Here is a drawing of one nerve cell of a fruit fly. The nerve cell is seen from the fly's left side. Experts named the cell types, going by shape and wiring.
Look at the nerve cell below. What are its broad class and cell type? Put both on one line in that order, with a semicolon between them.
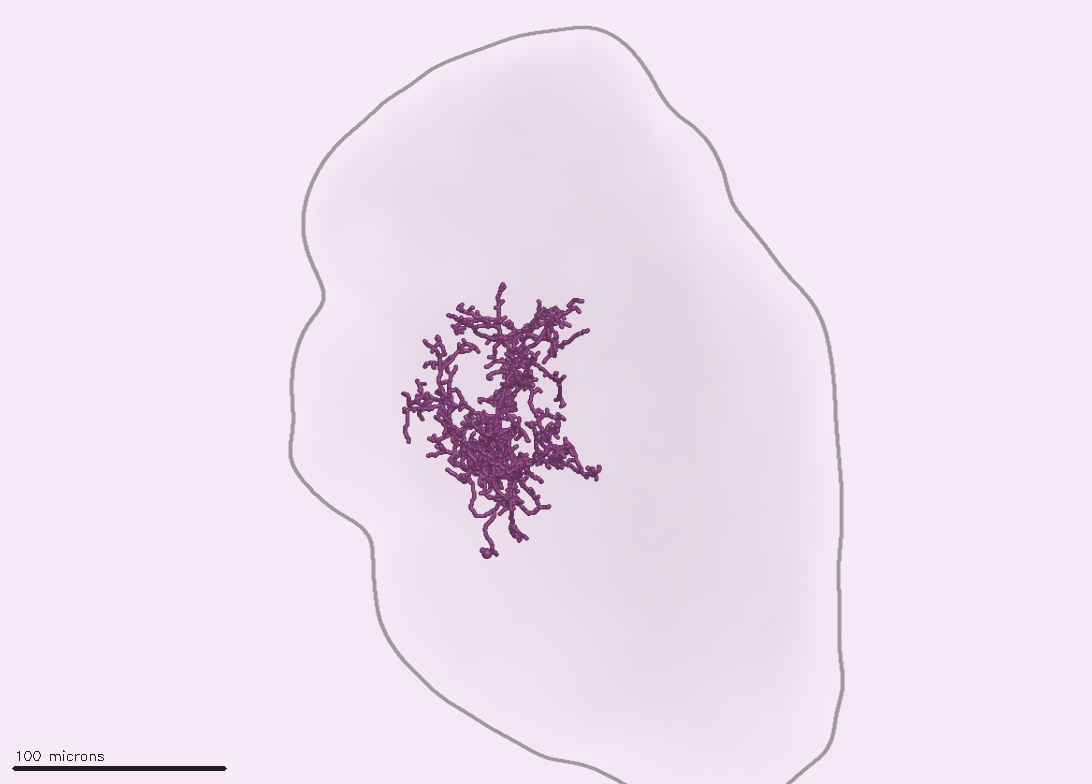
central-brain intrinsic neuron; AVLP348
